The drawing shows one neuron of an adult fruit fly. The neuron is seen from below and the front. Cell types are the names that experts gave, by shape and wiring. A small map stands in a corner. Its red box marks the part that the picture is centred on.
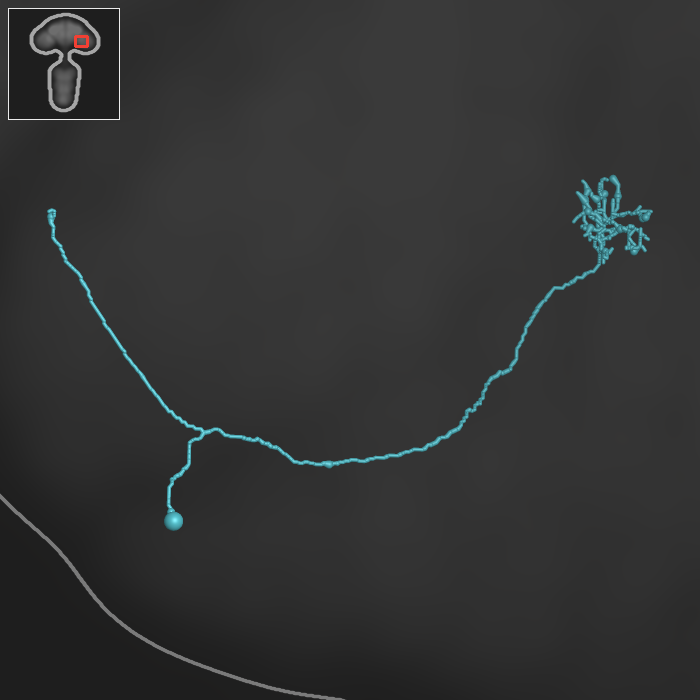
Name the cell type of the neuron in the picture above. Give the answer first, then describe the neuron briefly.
Its cell type is LPC2. Its broad class is visual projection neuron. It lies in the brain. The cell body is at the lower left of the picture.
